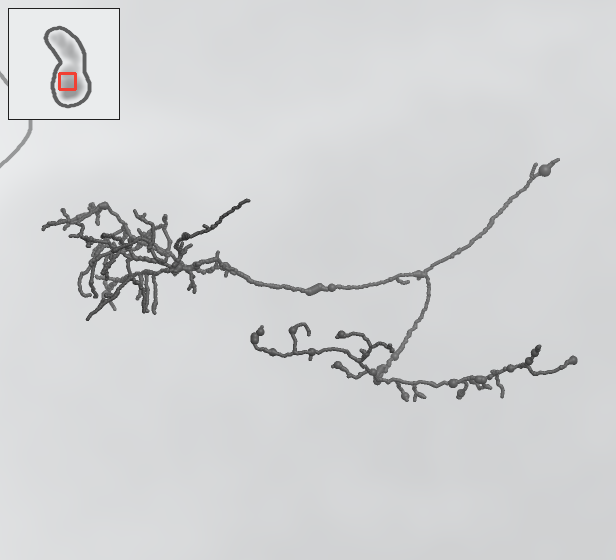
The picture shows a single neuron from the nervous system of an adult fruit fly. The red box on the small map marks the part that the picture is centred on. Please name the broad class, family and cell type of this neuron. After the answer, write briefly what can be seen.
This is a central-brain intrinsic neuron. The family is hemilineage VLPl&p2_lateral. The cell type is LHAV1a4. Dozens of branch ends can be seen. In this view it is wider than it is tall.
